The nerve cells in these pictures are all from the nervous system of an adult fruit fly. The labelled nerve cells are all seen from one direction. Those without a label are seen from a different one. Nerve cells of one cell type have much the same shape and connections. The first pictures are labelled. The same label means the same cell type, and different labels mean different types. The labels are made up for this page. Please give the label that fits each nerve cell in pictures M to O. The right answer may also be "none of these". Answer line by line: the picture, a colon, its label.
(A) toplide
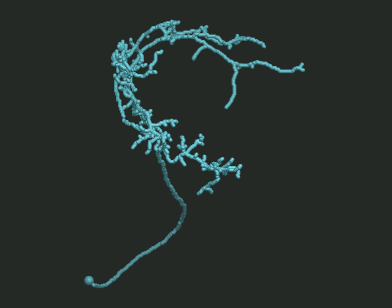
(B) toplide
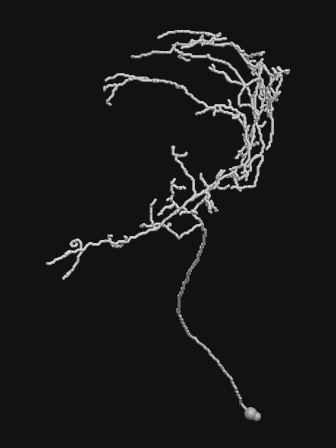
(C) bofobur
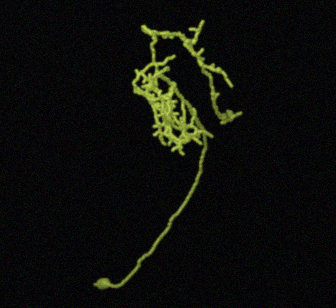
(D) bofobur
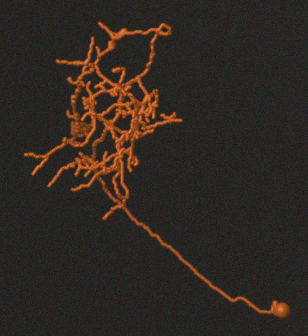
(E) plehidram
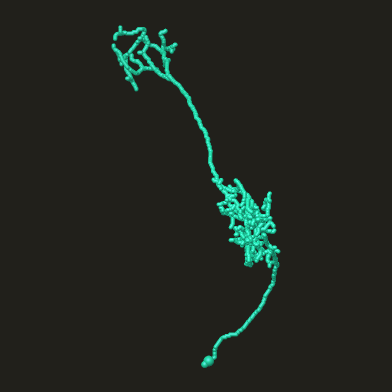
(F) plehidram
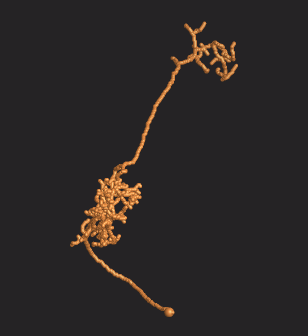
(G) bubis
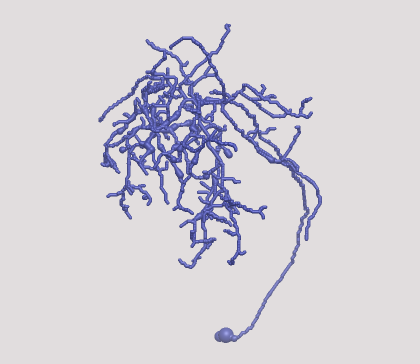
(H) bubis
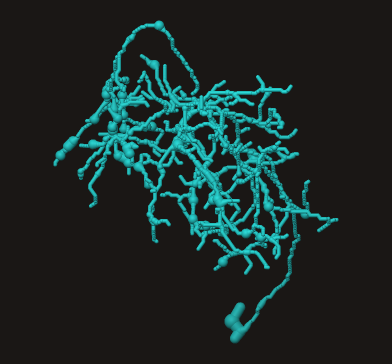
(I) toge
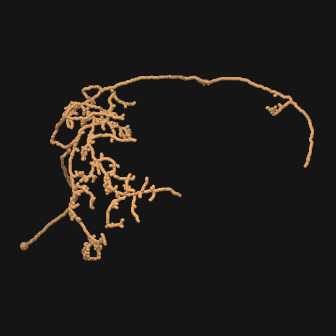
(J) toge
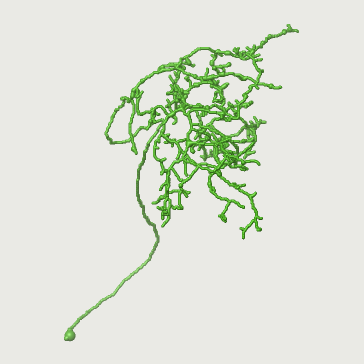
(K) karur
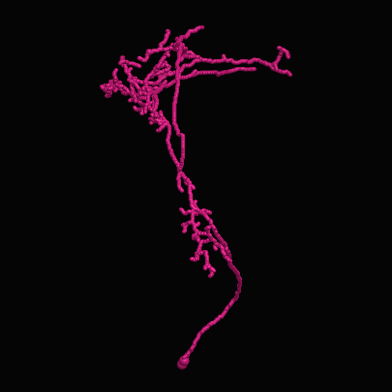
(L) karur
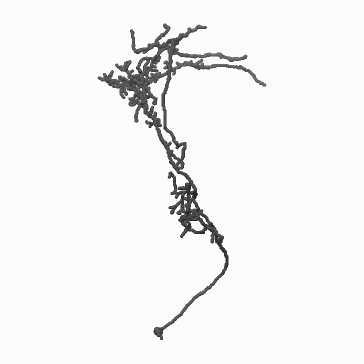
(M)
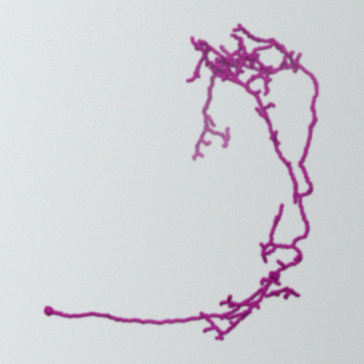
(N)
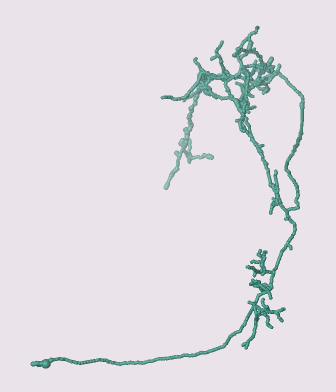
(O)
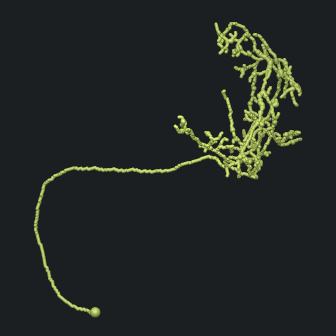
M: karur
N: karur
O: toplide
